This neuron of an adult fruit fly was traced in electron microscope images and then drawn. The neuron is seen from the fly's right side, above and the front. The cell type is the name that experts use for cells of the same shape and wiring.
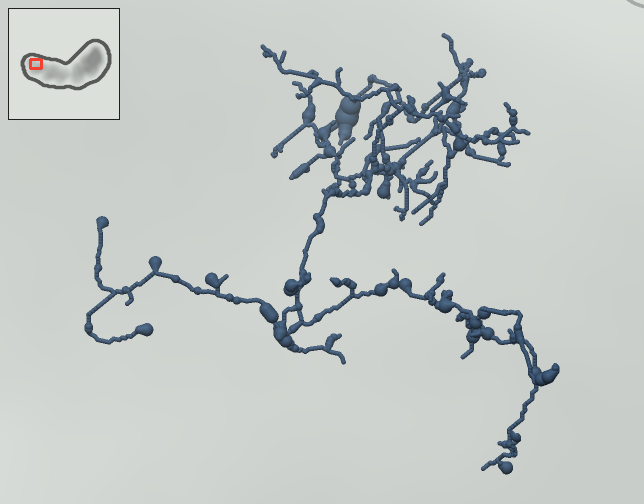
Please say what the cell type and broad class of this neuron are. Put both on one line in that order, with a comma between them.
INXXX460, nerve-cord intrinsic neuron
